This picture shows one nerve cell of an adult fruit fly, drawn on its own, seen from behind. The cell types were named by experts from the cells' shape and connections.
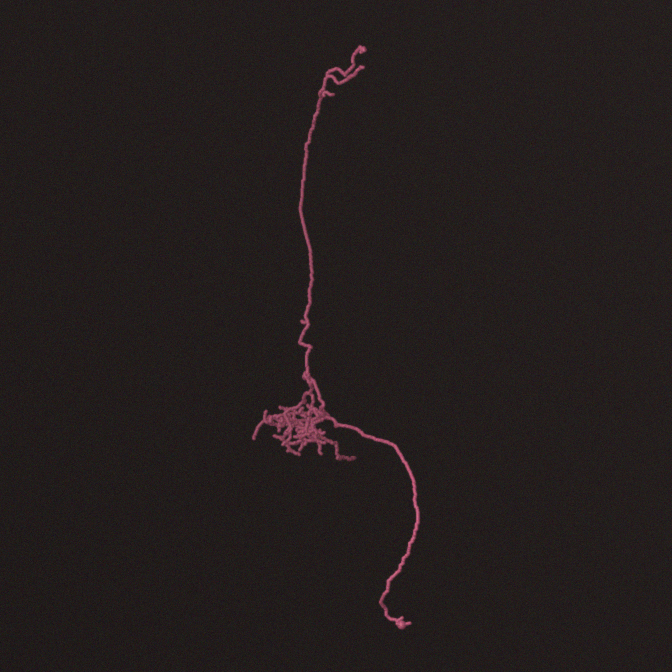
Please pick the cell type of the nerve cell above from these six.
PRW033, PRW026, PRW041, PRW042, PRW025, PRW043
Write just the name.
PRW042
